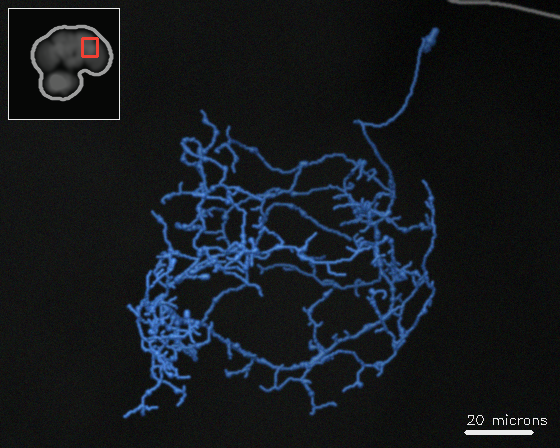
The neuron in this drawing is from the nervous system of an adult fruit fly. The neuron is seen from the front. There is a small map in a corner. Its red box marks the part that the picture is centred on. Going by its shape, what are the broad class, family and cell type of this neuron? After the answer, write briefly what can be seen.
Its broad class is central-brain intrinsic neuron. Its family is hemilineage VLPl4_anterior. It is of cell type PVLP082. The cell body is at the upper right of the picture. From top to bottom in the picture it spans about 120 microns.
